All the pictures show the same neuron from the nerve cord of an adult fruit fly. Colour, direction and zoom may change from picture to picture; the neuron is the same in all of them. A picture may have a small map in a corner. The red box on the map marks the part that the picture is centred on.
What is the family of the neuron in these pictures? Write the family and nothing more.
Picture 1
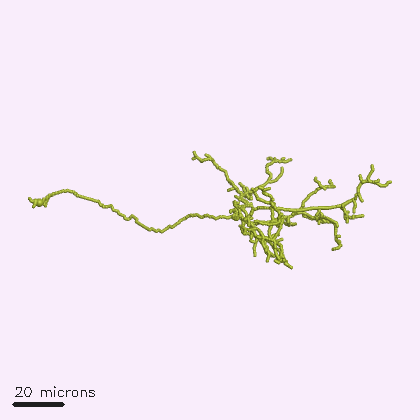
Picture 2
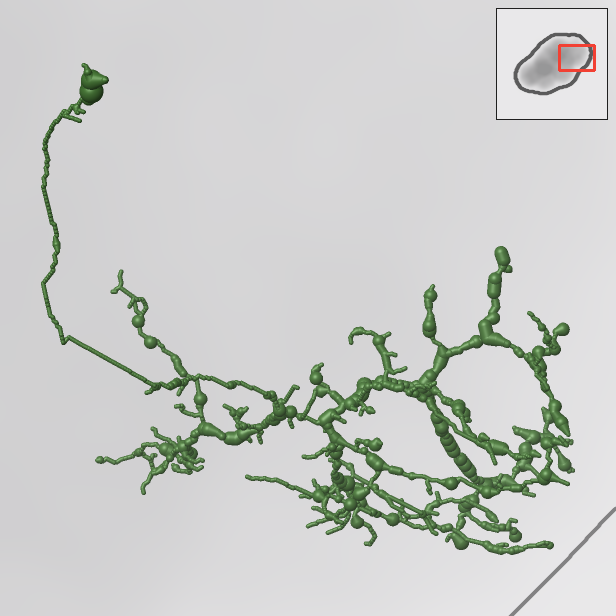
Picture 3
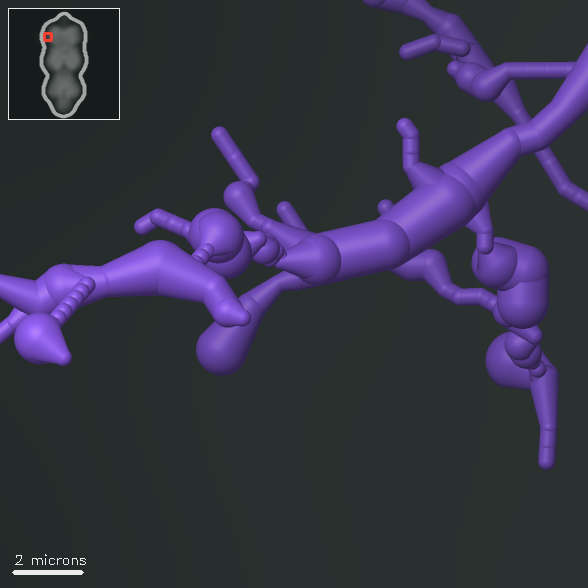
hemilineage 13B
